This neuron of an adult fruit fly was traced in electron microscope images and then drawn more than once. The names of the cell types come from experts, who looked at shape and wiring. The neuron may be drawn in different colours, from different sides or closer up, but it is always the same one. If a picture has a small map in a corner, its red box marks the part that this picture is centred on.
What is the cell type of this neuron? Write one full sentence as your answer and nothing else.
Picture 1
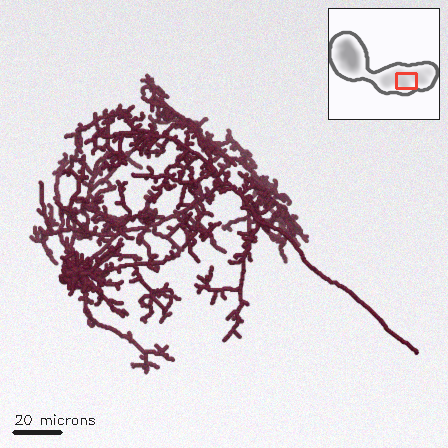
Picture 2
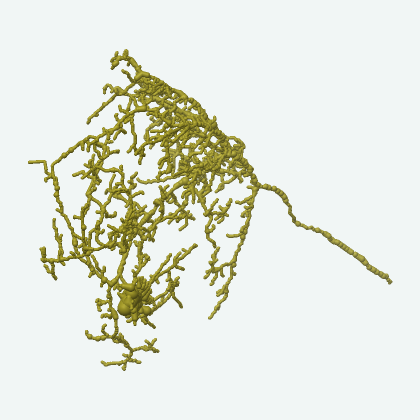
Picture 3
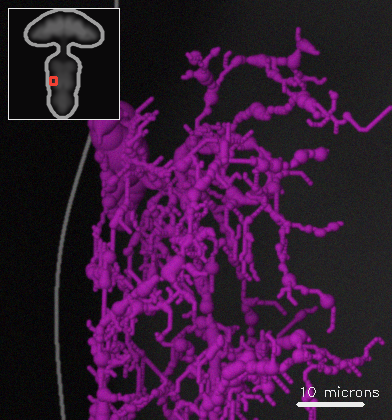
A cell of type Pleural remotor/abductor MN is what this neuron is.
